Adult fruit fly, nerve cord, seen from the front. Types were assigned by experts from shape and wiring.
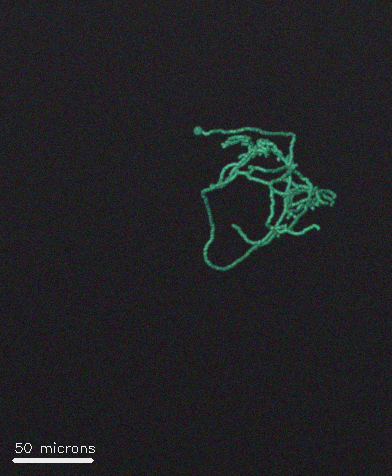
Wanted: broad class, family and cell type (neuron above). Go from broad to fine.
nerve-cord intrinsic neuron; hemilineage 17A; IN17A074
